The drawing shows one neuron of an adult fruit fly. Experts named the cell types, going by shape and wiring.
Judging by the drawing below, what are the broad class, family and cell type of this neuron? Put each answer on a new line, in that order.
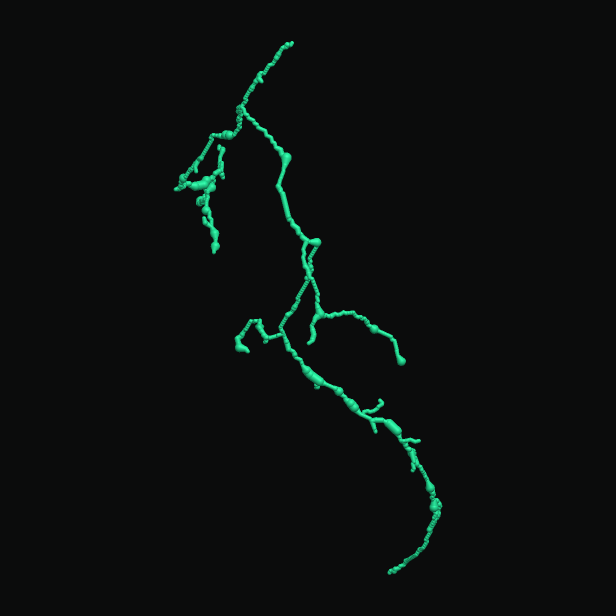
sensory neuron entering the nerve cord
class mechanosensory proprioceptive
SNpp48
